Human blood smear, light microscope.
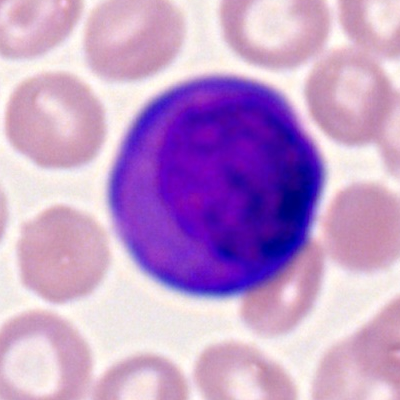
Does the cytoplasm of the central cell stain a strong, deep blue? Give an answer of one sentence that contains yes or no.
Yes, it is a deep, dark or strong blue that the cytoplasm of the cell has.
